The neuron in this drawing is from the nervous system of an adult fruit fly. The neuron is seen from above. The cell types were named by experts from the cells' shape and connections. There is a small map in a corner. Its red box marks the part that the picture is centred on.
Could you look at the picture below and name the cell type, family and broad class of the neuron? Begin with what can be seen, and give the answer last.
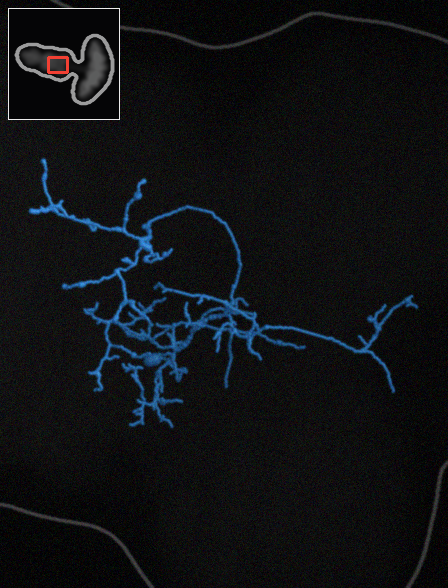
It lies in the nerve cord. Dozens of branch ends can be seen. The cell type is IN06B080. Its family is hemilineage 06B. It is a nerve-cord intrinsic neuron.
